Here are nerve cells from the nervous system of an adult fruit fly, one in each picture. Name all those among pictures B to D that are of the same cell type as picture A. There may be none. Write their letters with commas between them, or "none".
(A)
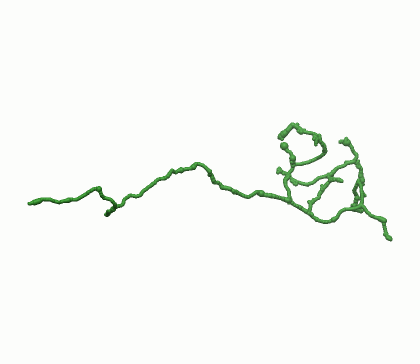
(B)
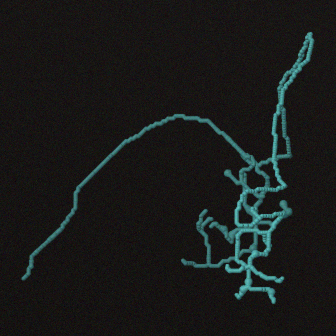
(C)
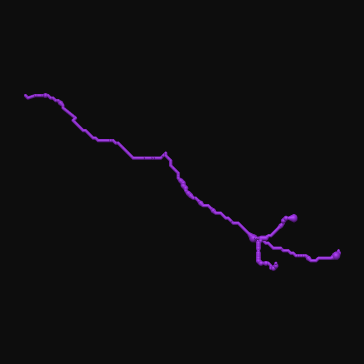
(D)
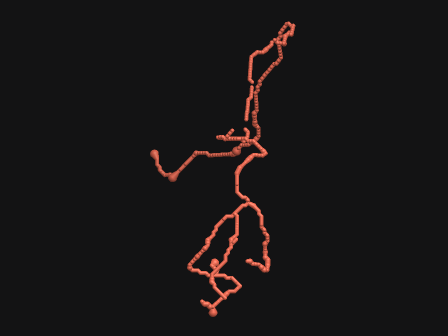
C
